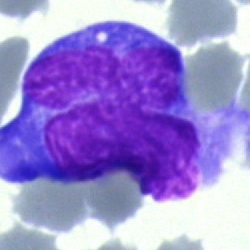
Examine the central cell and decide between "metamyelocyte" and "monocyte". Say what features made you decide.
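Answer: monocyte. The chromatin decides it: purple, with a fine, streaky, lacy pattern and no large dense clumps.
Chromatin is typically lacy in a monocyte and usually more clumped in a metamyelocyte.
The nucleus is folded into two overlapping lobes, upper and lower, divided by a pale crease, and a pale, ragged cytoplasmic extension makes the outline irregular on the right.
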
